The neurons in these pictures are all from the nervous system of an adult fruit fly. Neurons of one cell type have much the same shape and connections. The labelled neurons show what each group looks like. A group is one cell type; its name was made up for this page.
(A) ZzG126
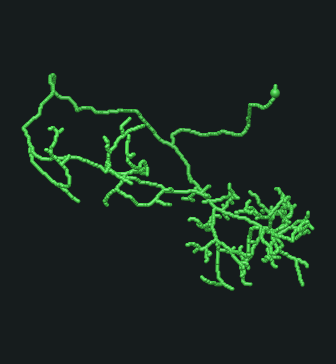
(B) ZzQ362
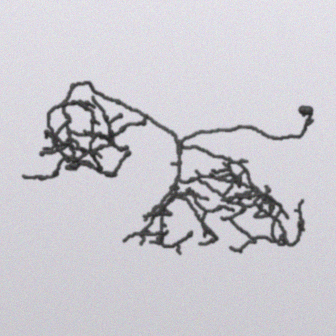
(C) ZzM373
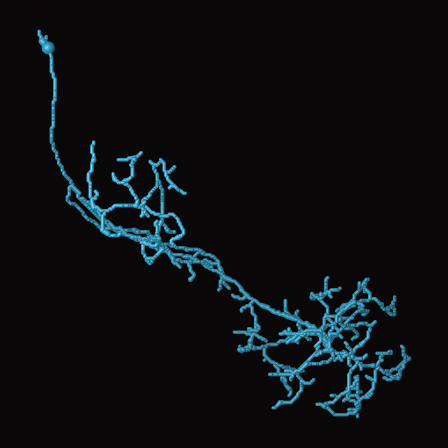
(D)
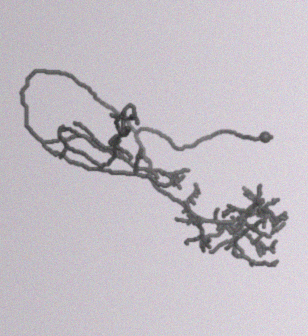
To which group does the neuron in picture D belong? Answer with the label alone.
ZzG126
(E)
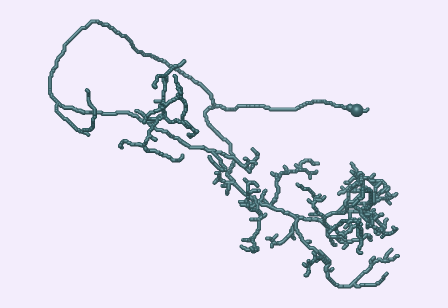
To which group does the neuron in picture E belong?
ZzG126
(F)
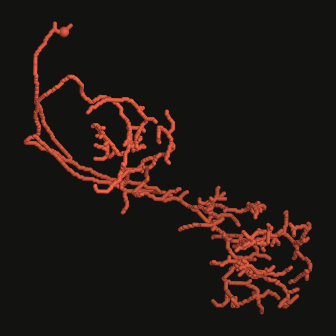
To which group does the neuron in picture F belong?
ZzM373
